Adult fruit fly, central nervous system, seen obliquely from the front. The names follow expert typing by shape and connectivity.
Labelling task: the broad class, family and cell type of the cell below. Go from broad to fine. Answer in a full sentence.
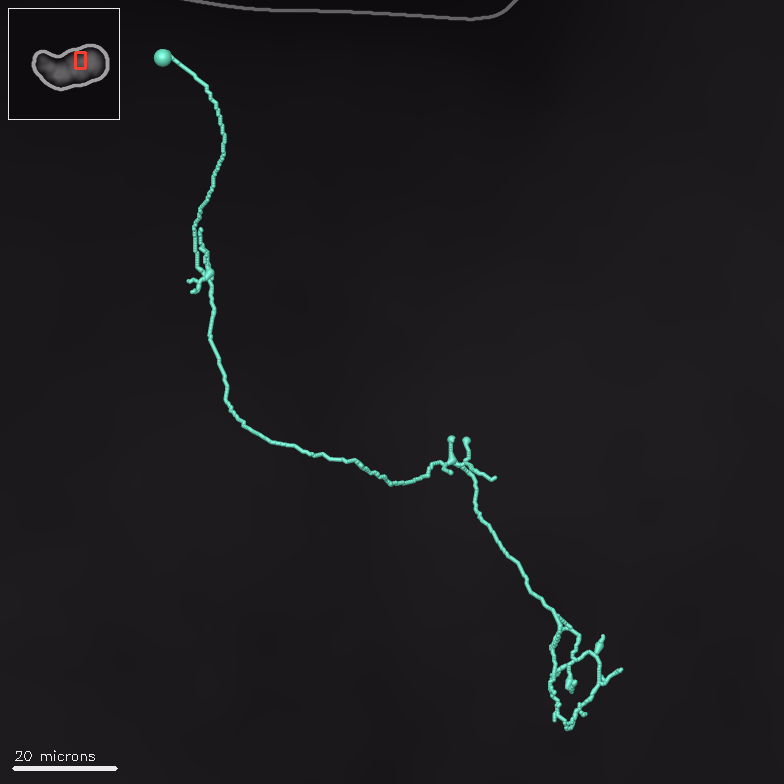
A central-brain intrinsic neuron of class CX, type PFNp_b.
